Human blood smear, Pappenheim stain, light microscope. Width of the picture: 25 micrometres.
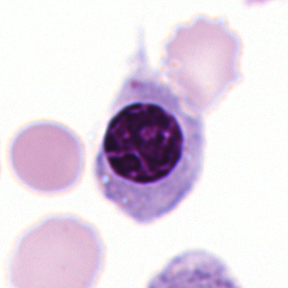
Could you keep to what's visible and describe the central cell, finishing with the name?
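The cell has an irregular, angular outline rather than a smooth round one. One tapering projection extends upward from its top. Coarse coloured granules are absent from the cytoplasm. A few tiny pale spots lie in the cytoplasm to the lower left of the nucleus. It is a normoblast.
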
